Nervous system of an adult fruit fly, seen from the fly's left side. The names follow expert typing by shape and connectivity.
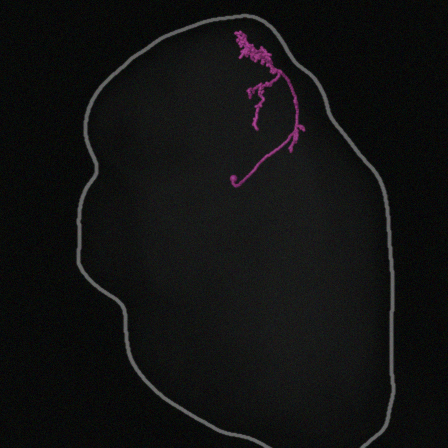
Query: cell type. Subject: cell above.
CB1249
